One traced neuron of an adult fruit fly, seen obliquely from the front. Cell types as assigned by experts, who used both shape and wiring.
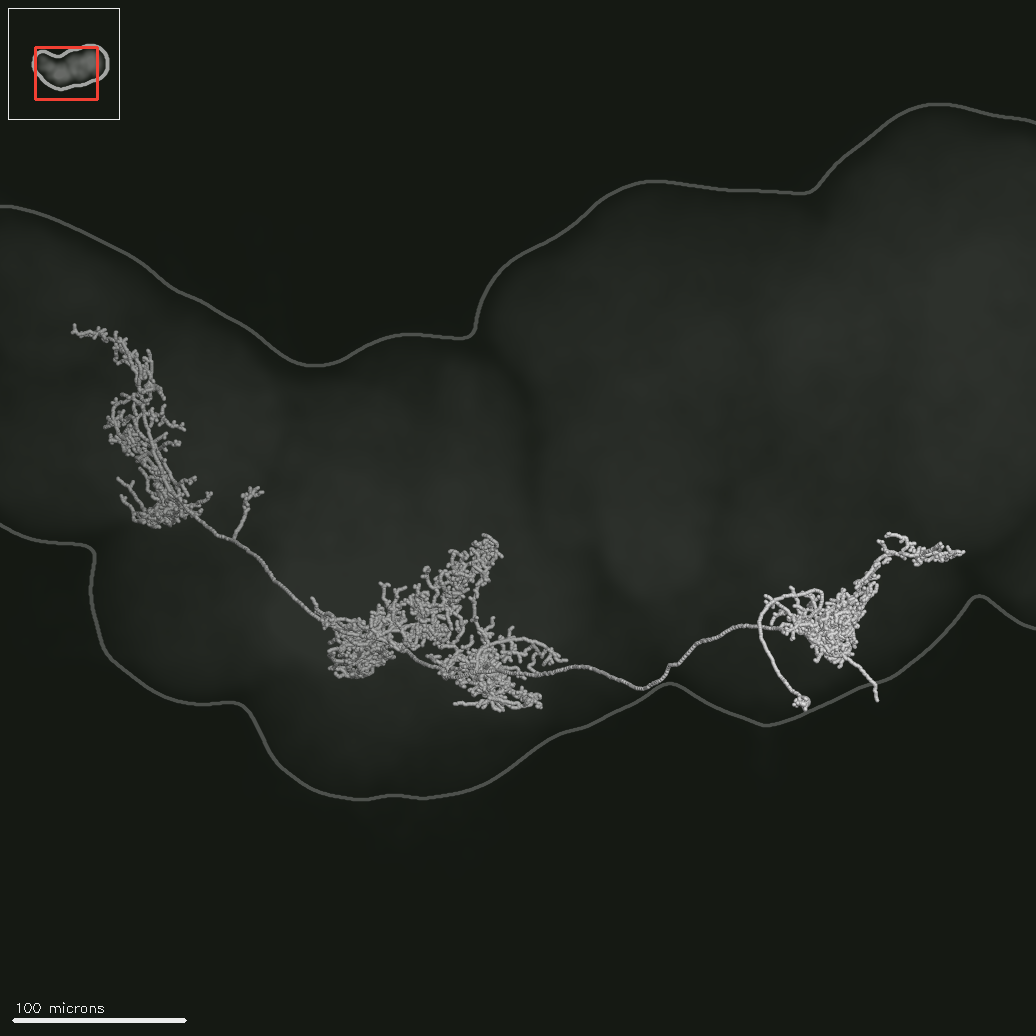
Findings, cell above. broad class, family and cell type: descending neuron; hemilineage MX3; DNge104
